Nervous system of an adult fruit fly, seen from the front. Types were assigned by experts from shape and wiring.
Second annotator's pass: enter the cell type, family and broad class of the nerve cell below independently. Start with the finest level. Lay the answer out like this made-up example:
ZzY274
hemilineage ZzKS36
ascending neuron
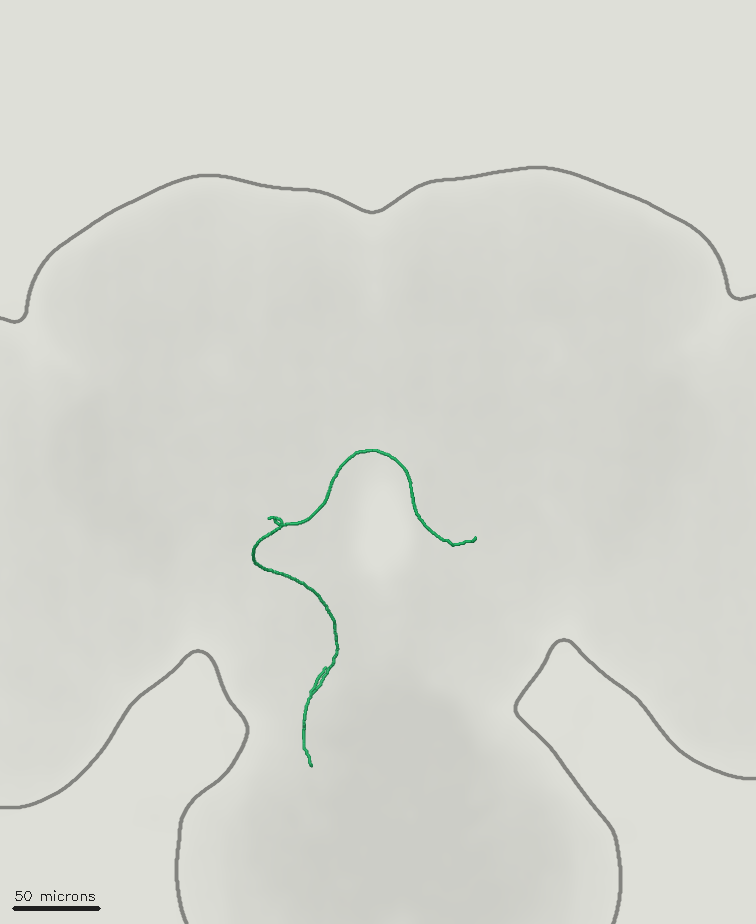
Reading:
ORN_VA4
class olfactory
sensory neuron entering the brain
